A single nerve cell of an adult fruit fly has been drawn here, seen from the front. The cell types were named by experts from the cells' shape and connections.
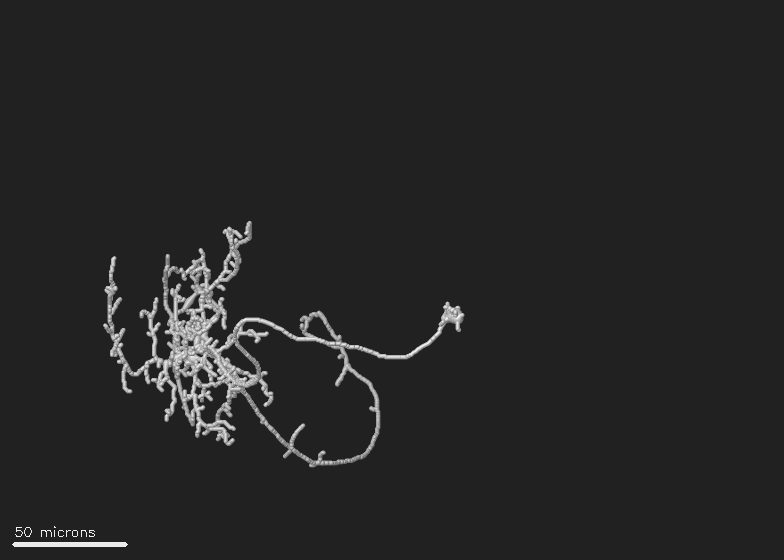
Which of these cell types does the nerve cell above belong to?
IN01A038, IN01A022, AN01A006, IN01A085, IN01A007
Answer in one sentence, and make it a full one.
As a matter of cell type, the nerve cell is IN01A007.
